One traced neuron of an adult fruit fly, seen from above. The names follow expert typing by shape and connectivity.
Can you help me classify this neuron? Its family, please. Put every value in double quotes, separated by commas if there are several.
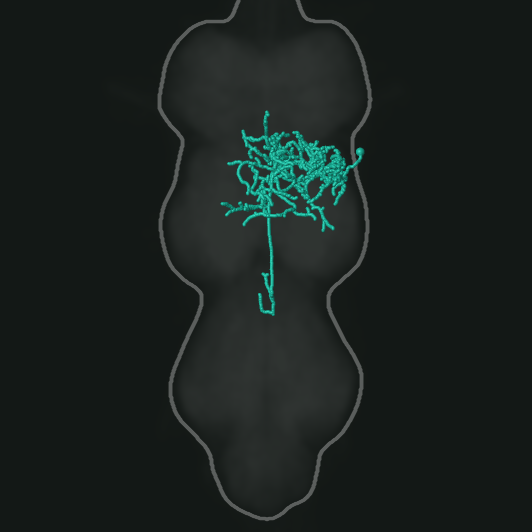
"hemilineage 17A"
